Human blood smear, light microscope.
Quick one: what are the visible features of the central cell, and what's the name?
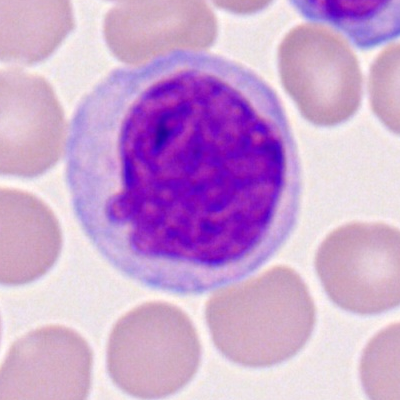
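Start with the outline: round and smooth all the way around. Now look at the chromatin, dark purple and coarsely clumped, with paler streaks running between the clumps. The cytoplasm is pale blue-grey and forms a moderate rim, wider on the left than on the right. What you have here is a monocyte.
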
